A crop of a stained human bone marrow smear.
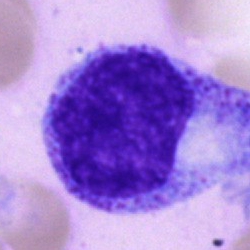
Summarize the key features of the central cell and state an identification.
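I see dense chromatin, dark purple and mottled. The pale blue cytoplasm is widest right of the nucleus, where a pale, nearly clear zone sits close beside it. Small purple granules are scattered through it, even along its edge. So this is a promyelocyte.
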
